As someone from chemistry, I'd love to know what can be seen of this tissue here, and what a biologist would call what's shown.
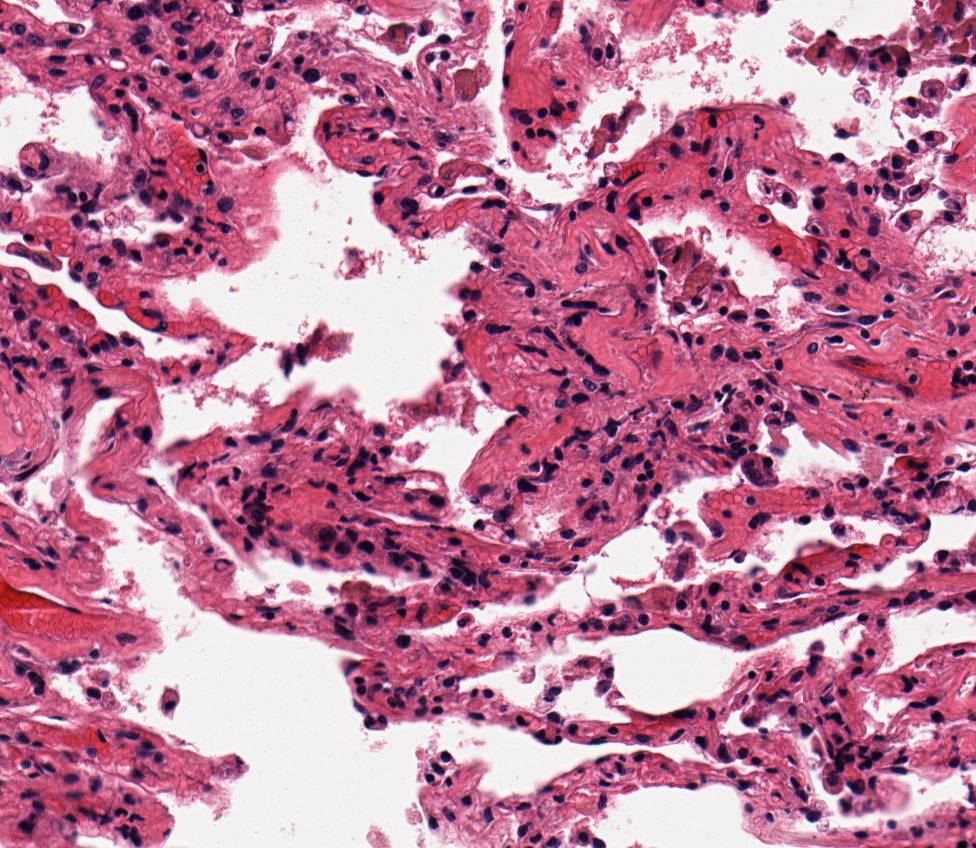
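The field forms a lacy network of branching, interconnected tissue strands separated by irregular open spaces. Most spaces are empty and white; some contain scattered loose cells and wisps of pink debris. Many strands end in ragged, torn-looking edges, with small detached fragments floating in the spaces. Neither glands nor fat cells are present. The tissue is lung.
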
